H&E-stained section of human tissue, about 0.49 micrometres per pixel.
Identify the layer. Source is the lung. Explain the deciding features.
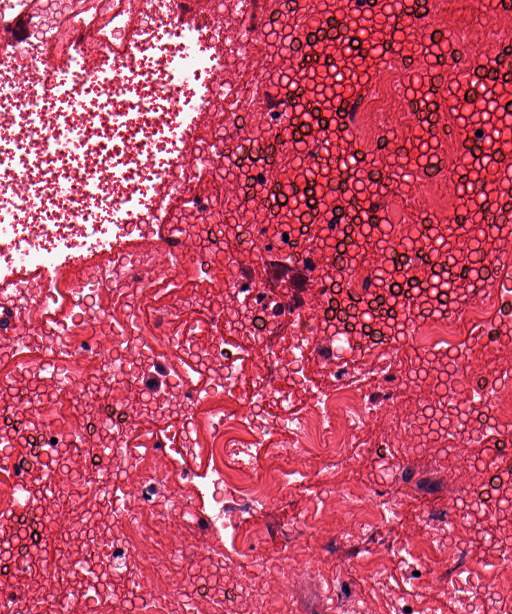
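What you have here is blood in a vessel or clot. The upper right is filled with densely packed round pink profiles, many with dark outlines.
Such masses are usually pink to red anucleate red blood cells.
Nucleated cells are sparse, with small dark nuclei scattered singly.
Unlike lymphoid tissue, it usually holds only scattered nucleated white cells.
Upper left, loosely scattered red blood cells lie in an open white space. Lower centre, wavy eosinophilic strands lie with slit-like clefts between.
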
